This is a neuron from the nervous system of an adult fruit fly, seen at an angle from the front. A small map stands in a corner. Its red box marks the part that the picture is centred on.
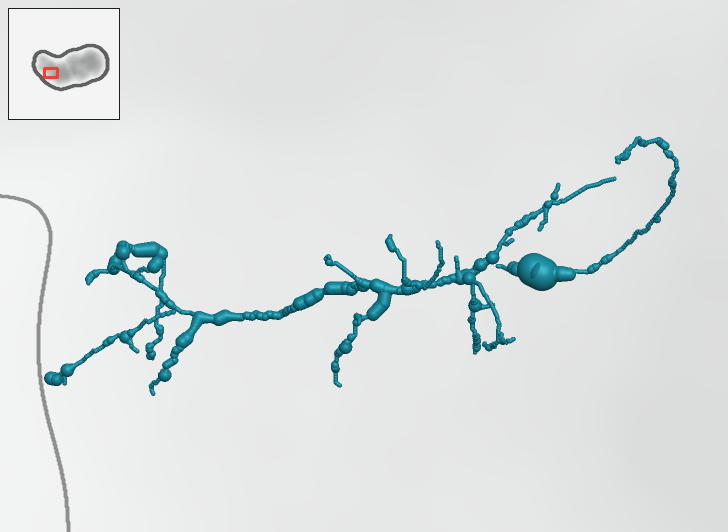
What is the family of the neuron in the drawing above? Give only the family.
hemilineage 12B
